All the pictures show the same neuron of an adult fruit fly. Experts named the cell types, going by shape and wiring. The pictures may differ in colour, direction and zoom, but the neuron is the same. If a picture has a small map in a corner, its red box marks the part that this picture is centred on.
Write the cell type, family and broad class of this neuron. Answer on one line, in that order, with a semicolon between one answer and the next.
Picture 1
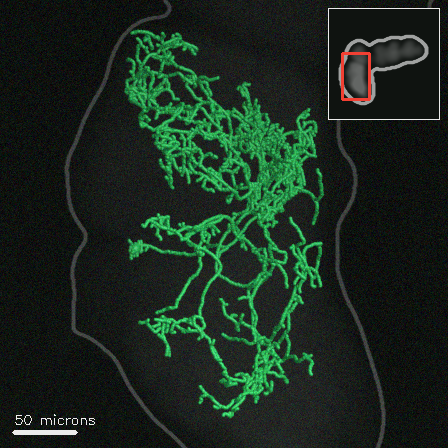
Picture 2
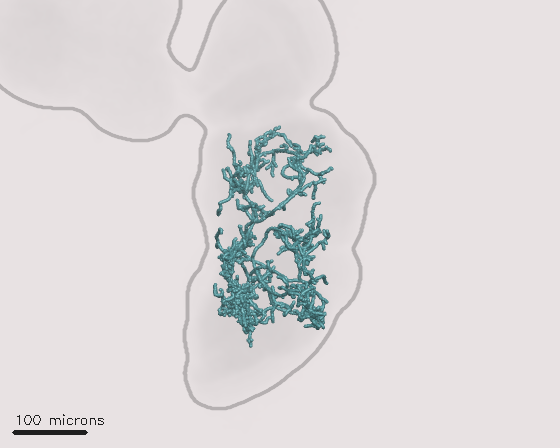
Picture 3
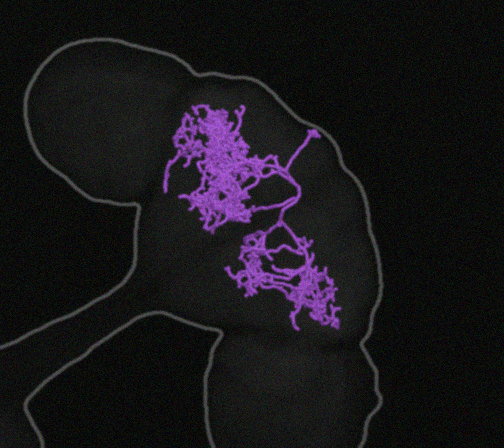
OA-ASM2; OA; central-brain intrinsic neuron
